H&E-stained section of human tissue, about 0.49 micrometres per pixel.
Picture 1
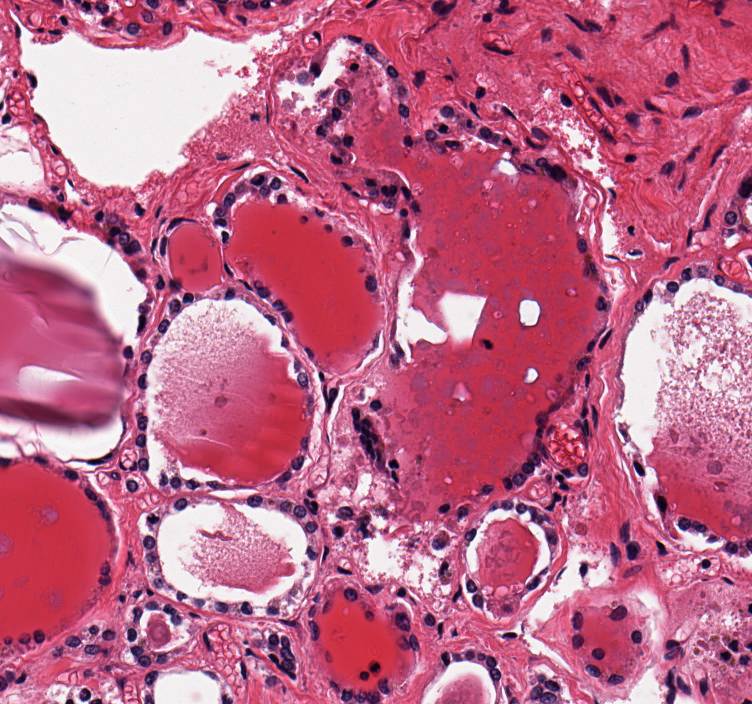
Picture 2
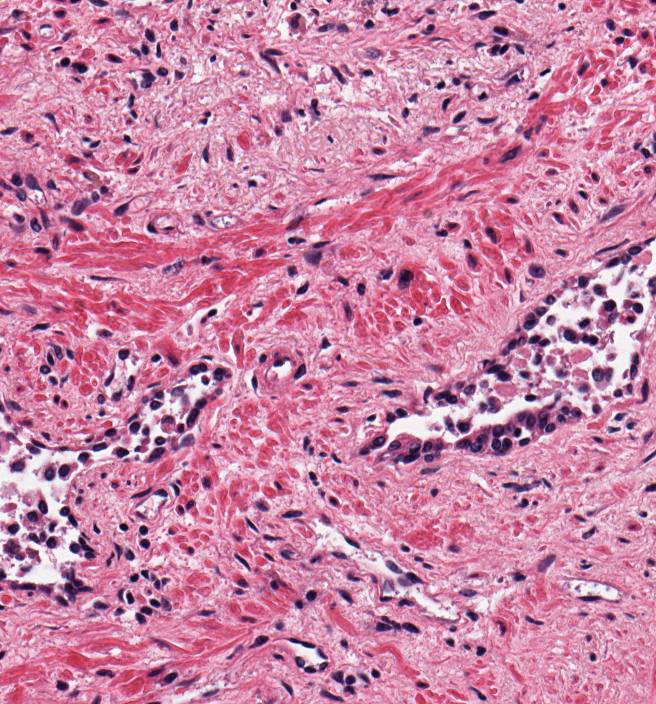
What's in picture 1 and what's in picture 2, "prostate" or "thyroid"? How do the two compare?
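So, picture 1 is thyroid and picture 2 is prostate. The thyroid field is packed with round to oval follicles of very different sizes, each lined by a single layer of flattened to cuboidal cells with small, round, darkly stained nuclei. Some follicles, like the one left of centre and the one at the right edge, hold paler pink colloid with a fine bubbly texture. The prostate field is mostly pink fibromuscular stroma, with smooth muscle bundles running in several directions and a long band crossing the upper half diagonally from left to upper right. On the right side of the middle there's an elongated, slit-like space running diagonally, lined by cells with dark, crowded nuclei, and there are no fat cells anywhere in the field.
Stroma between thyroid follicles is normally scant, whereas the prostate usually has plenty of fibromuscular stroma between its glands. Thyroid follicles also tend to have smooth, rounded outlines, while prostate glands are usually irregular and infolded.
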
